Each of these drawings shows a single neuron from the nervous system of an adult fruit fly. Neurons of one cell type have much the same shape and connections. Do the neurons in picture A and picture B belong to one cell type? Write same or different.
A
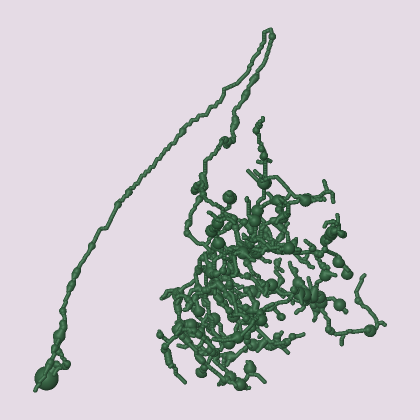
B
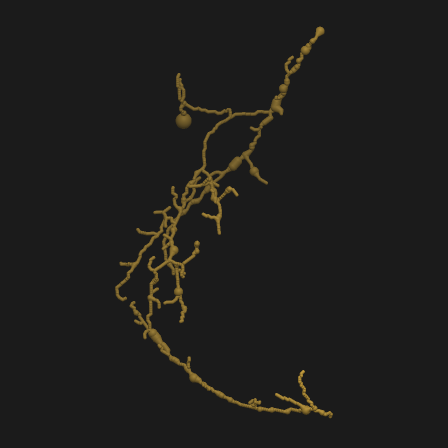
different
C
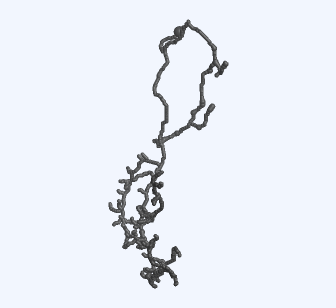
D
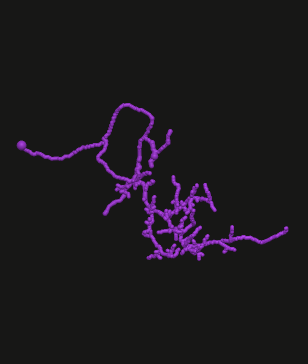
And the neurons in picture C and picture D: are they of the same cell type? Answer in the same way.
same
